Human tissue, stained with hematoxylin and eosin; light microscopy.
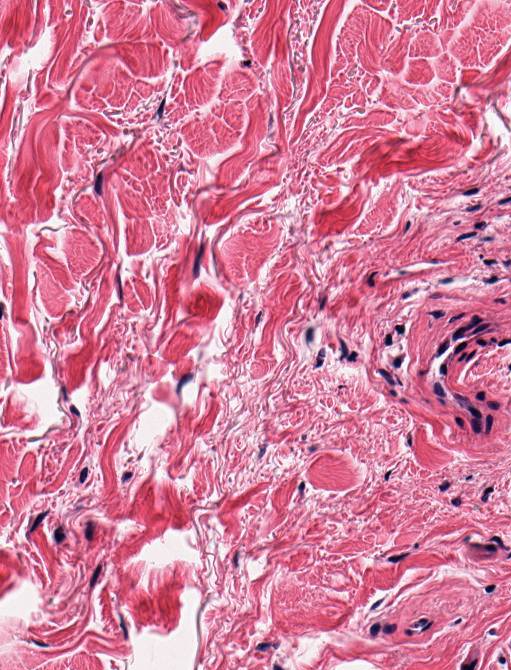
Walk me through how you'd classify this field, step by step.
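It's dermis, mostly. Look at the upper left: the bundles run in many directions, some cut across as rounded or polygonal profiles, others lengthwise as wavy bands.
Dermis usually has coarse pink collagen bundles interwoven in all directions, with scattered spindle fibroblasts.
Nuclei here are sparse, dark and mostly elongated or spindle-shaped.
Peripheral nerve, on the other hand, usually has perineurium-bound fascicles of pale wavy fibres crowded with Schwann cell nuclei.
There's no epithelium and no fat anywhere in the field.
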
